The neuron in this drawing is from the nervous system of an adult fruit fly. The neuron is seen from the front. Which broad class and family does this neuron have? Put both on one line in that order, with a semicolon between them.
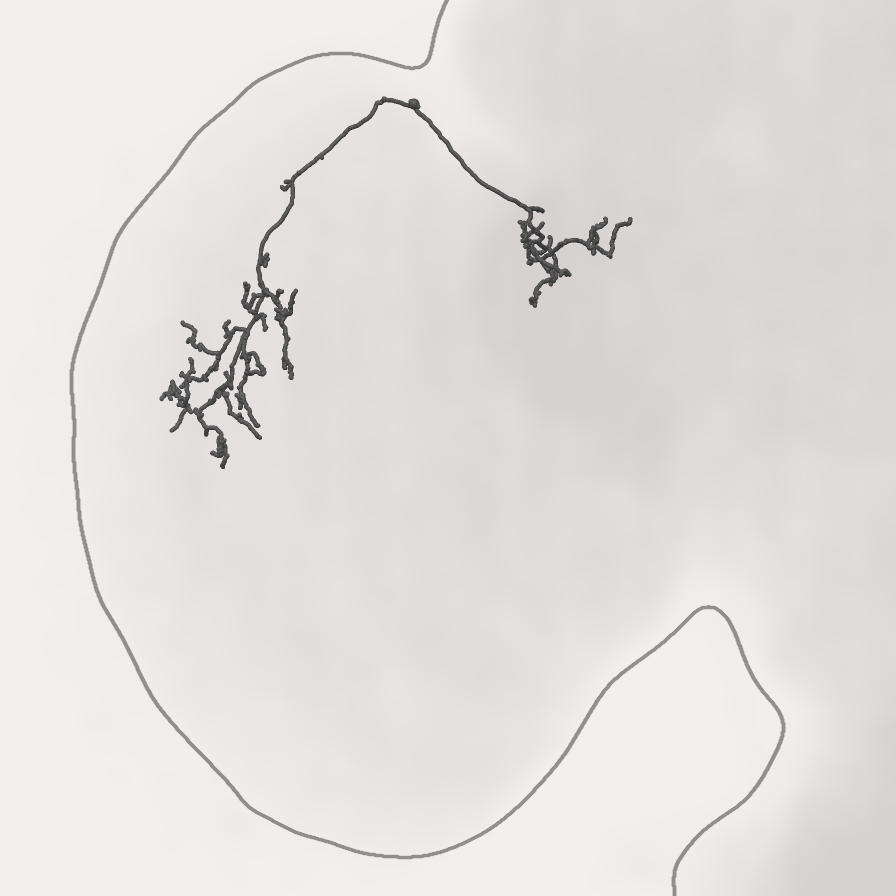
visual projection neuron; MeVP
